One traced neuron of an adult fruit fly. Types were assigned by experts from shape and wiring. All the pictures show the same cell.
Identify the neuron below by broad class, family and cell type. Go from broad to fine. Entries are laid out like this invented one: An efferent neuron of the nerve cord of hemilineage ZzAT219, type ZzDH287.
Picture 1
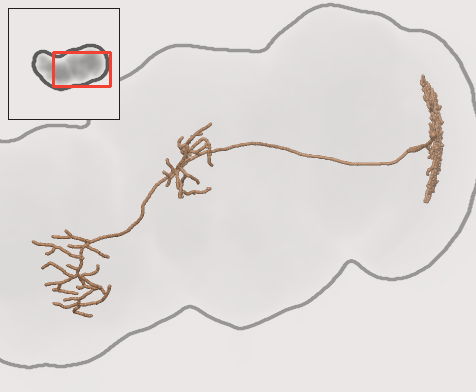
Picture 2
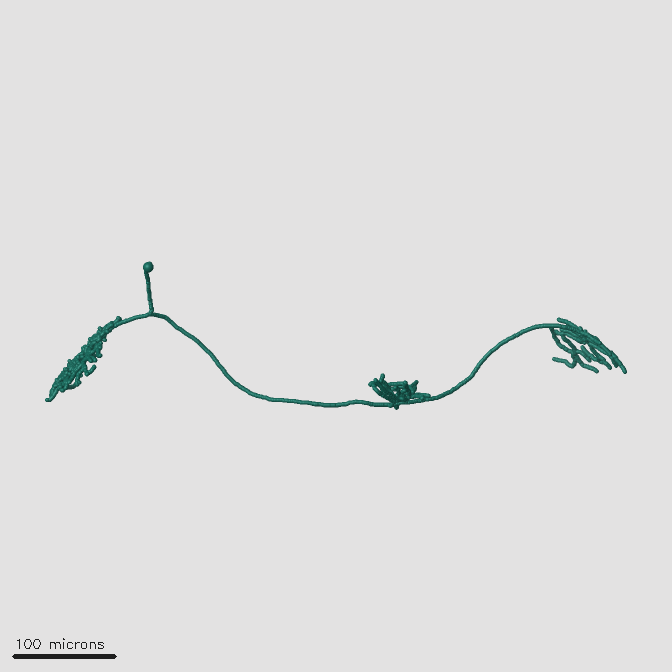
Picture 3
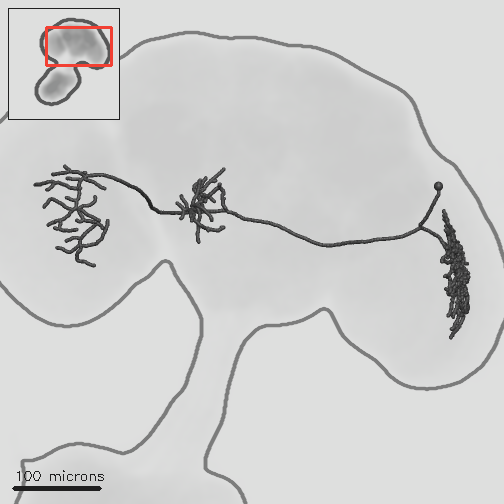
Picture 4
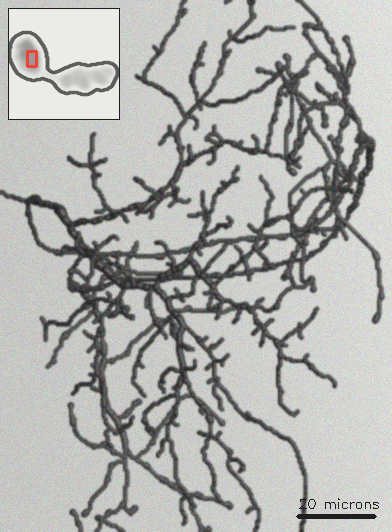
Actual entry: An optic-lobe intrinsic neuron of hemilineage VPNl&d1_lateral, type MeVPMe5.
